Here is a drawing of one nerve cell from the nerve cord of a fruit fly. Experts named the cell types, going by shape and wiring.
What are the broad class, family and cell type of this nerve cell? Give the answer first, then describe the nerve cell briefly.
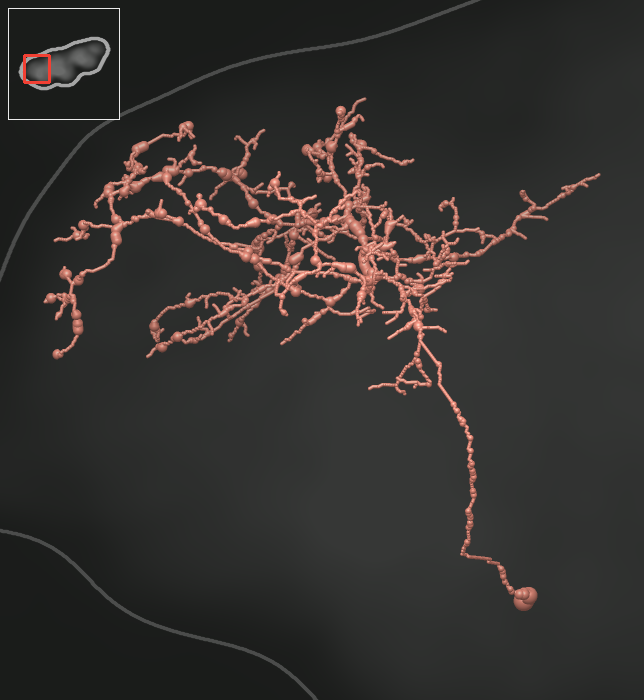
Its broad class is nerve-cord intrinsic neuron. Its family is hemilineage 04B. The cell type is IN04B081. In this view it is about as wide as it is tall.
